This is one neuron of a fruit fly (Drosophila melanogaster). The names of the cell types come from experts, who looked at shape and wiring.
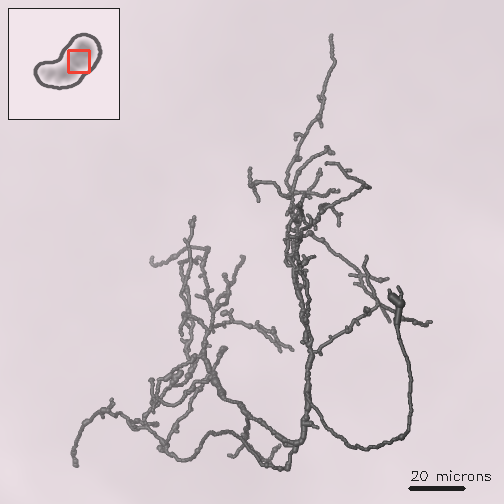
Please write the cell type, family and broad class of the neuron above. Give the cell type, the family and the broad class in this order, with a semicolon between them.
PS333; hemilineage LB19; central-brain intrinsic neuron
